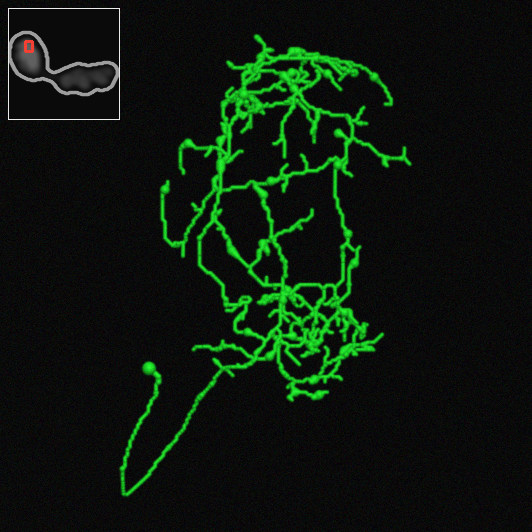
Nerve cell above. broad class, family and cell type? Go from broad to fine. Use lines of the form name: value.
broad class: central-brain intrinsic neuron
family: hemilineage LHl4_dorsal
cell type: CB2851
